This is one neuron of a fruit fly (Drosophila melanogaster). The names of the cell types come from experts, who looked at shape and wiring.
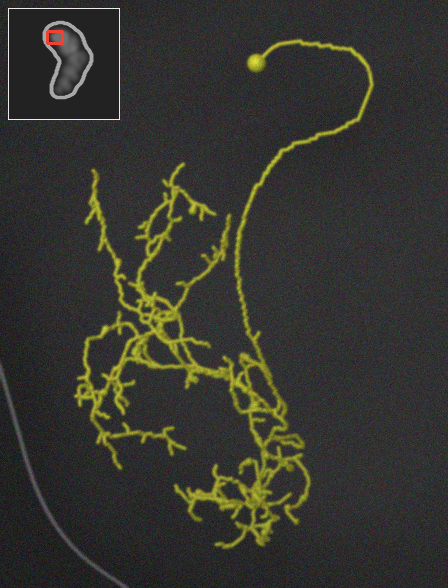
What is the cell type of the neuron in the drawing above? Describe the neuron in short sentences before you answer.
Its cell body lies at the top of the picture. The picture shows dozens of branch ends. It is a central-brain intrinsic neuron. It is of cell type SLP104.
